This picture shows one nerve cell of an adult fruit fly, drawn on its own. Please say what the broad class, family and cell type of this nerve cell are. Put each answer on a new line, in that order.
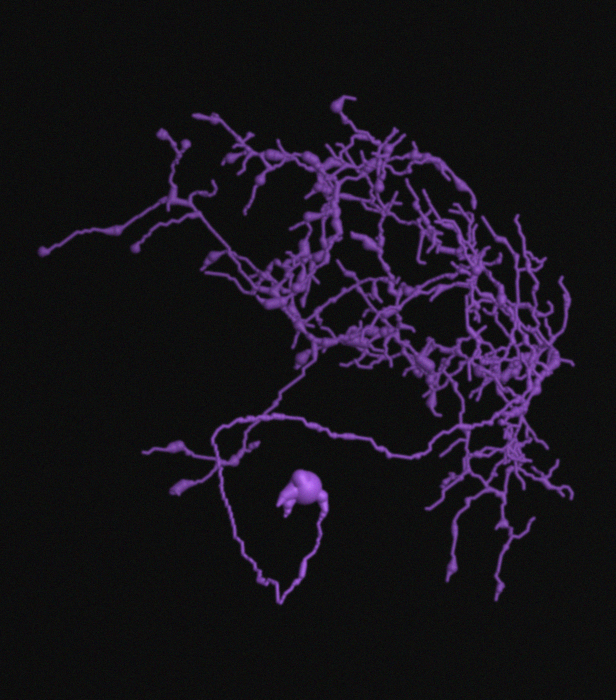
central-brain intrinsic neuron
hemilineage VLPp&l1_anterior
AVLP465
